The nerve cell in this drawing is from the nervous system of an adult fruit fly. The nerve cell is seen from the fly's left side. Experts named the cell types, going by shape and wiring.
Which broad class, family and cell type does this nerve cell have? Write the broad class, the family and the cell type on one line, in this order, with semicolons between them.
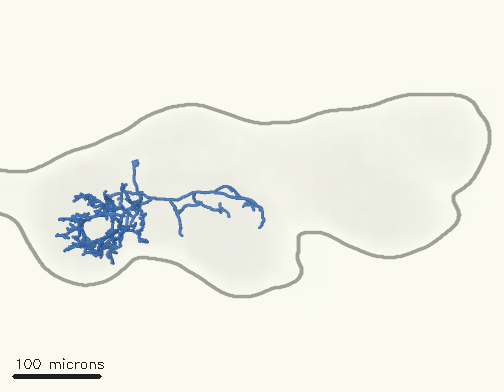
nerve-cord intrinsic neuron; hemilineage 11A; IN11A008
